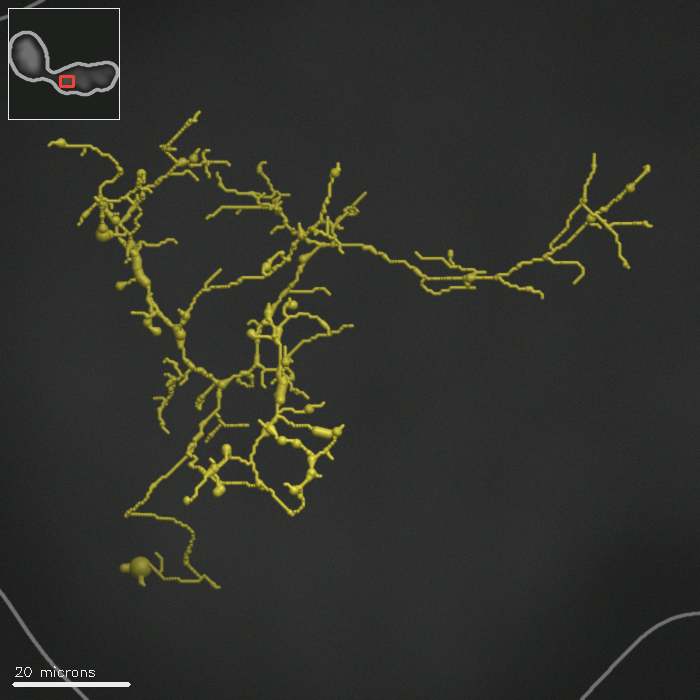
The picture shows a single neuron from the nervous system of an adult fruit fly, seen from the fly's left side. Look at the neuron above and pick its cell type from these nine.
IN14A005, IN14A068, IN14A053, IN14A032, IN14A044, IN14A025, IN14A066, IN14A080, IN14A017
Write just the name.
IN14A066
